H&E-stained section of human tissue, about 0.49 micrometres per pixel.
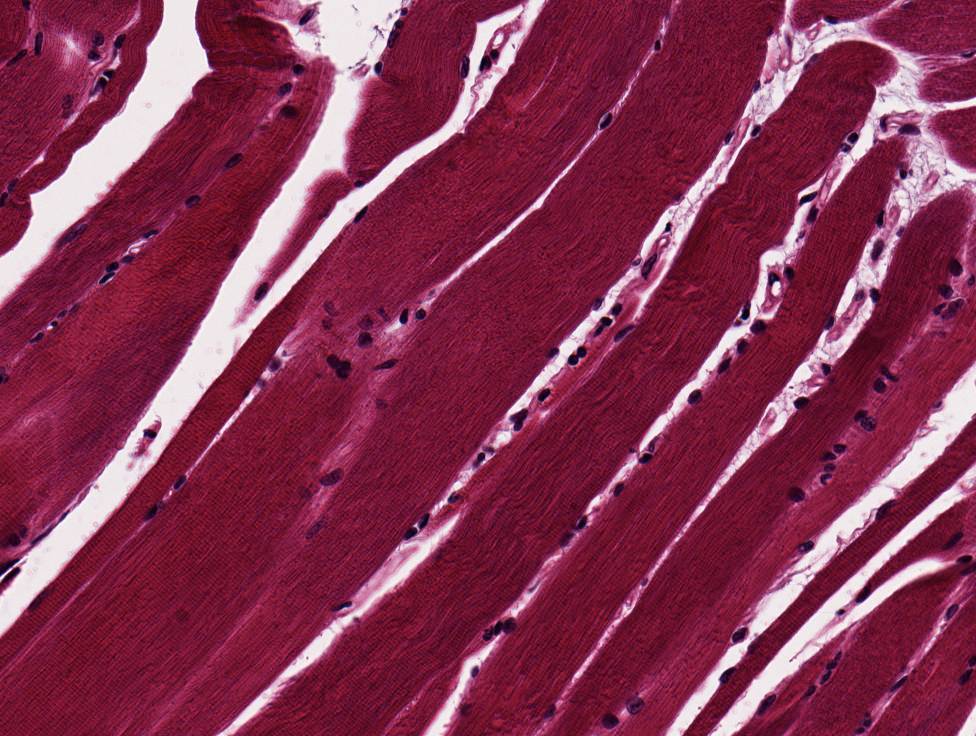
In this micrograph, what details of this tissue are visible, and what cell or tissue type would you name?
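Looking along the fibres, I can make out fine transverse cross-striations. Their nuclei are dark, flattened and elongated, sitting at the fibre edges. The cytoplasm stains a deep, even red. Between fibres there is thin, delicate connective tissue with small capillaries, more of it toward the upper right. This tissue is skeletal muscle.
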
